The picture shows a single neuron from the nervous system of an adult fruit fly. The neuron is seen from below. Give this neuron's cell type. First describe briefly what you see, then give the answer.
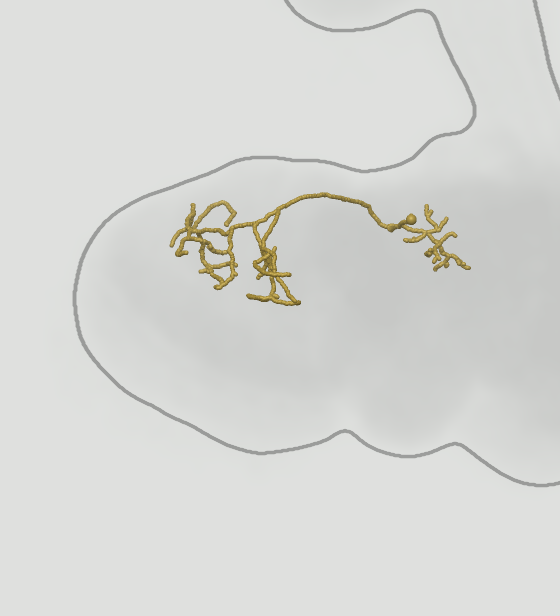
As drawn here it is more than twice as wide as it is tall. Its broad class is visual centrifugal neuron. It is of cell type LPT113.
